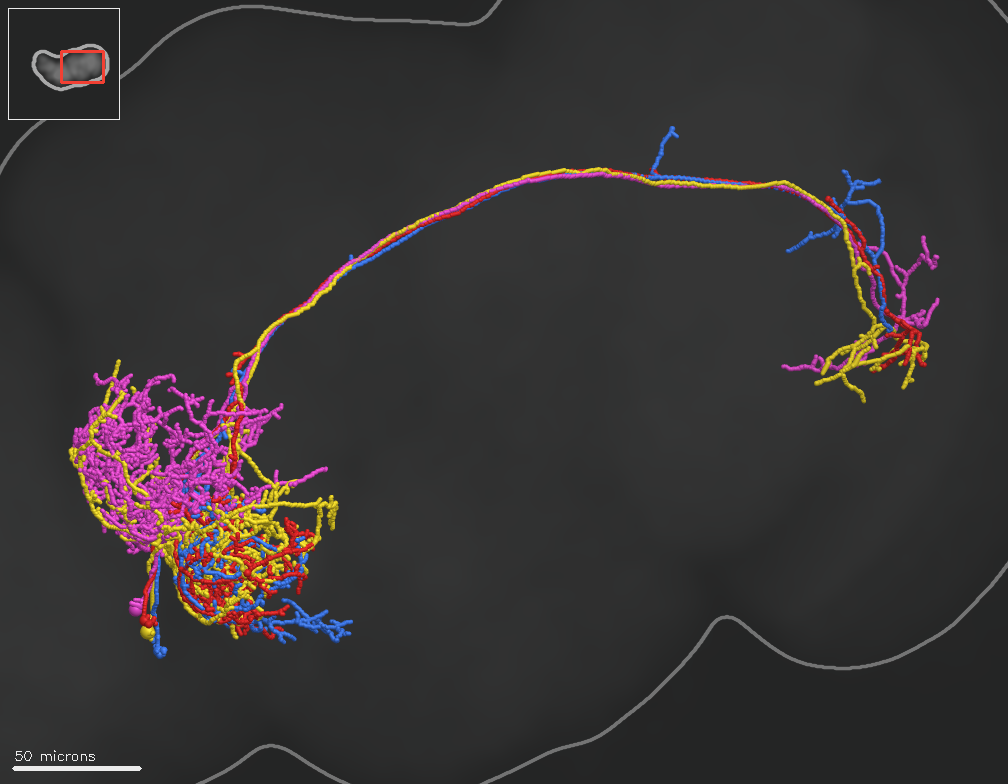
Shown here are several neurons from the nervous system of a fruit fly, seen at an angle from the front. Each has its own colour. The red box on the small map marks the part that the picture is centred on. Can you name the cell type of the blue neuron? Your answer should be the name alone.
AVLP116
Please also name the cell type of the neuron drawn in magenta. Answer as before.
AVLP111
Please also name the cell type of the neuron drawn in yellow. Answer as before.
AVLP112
